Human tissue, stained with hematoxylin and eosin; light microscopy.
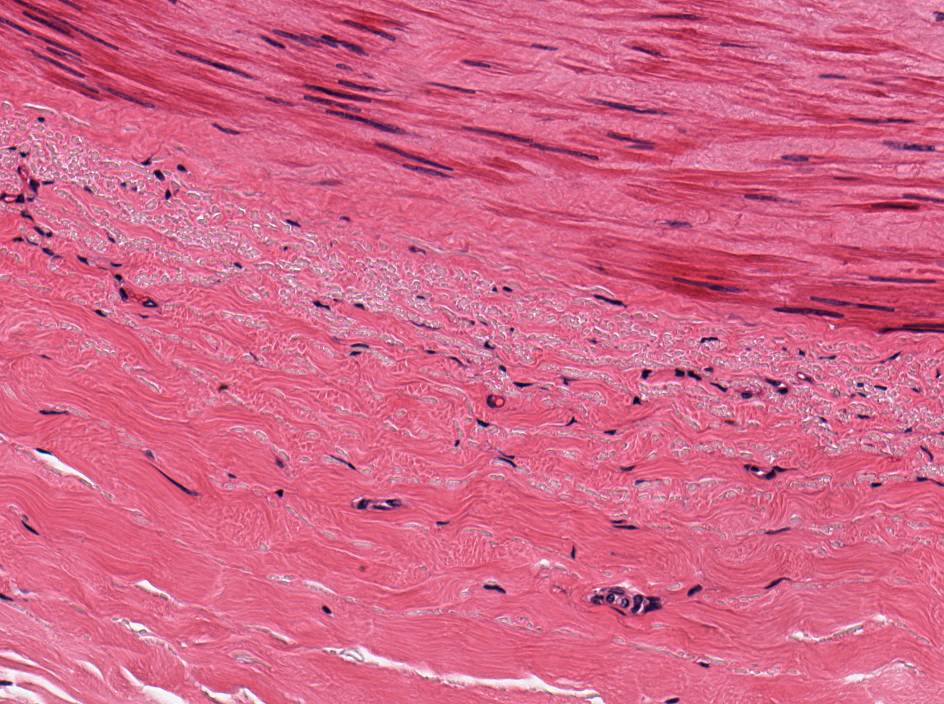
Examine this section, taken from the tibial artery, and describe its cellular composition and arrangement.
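Upper right: smooth muscle band; nuclei long, slender, cigar-shaped, dark, aligned with fibres. Lower half: dense collagenous connective tissue in wavy pink bundles; spindle-shaped nuclei sparse, scattered. Between them: looser zone with many small pale spaces, running diagonally from left edge towards right.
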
